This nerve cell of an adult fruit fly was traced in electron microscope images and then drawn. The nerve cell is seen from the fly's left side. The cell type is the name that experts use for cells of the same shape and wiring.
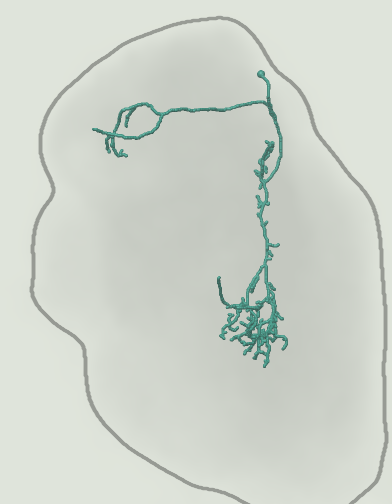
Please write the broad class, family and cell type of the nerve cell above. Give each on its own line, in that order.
central-brain intrinsic neuron
hemilineage VLPd&p1_posterior
AOTU043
